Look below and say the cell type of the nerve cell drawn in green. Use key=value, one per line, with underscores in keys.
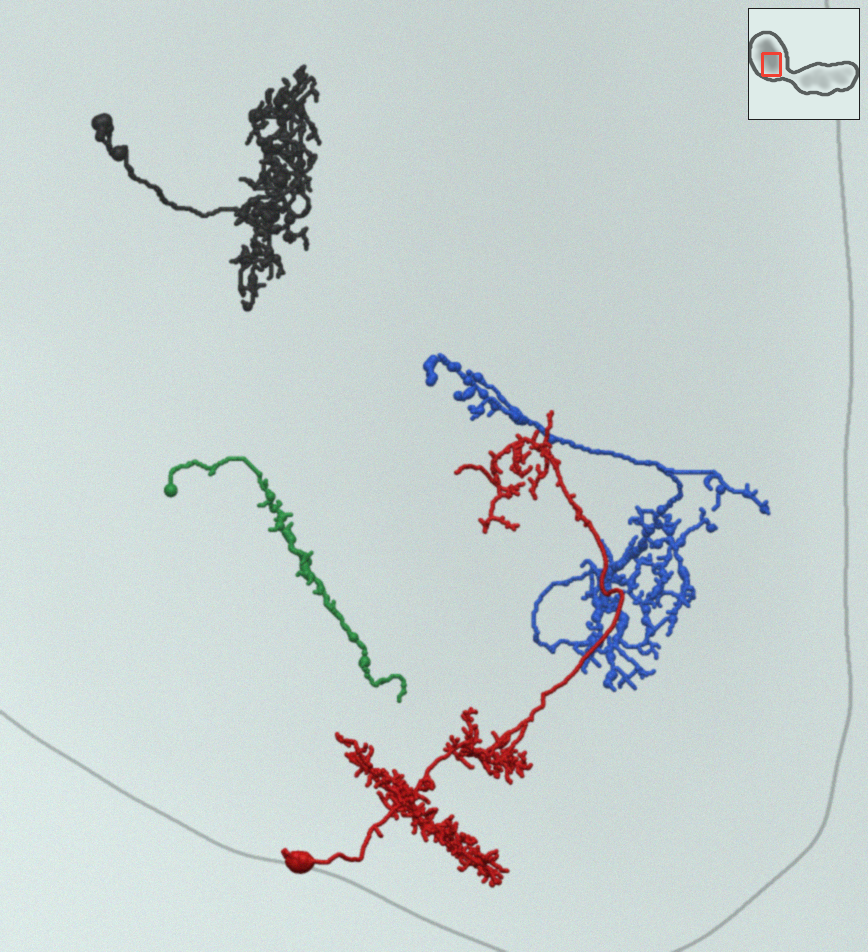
cell_type=Dm3a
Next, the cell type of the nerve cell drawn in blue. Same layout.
cell_type=TmY13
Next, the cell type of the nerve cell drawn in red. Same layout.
cell_type=Tm16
